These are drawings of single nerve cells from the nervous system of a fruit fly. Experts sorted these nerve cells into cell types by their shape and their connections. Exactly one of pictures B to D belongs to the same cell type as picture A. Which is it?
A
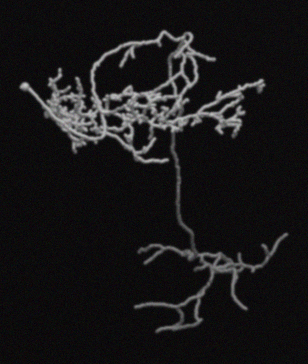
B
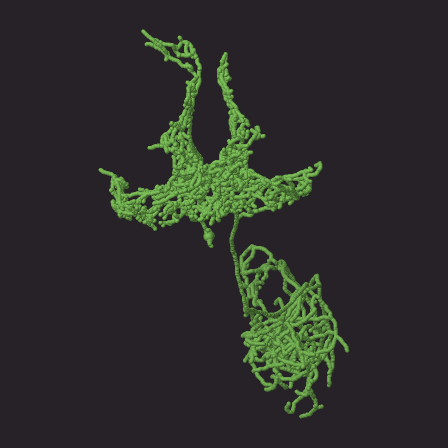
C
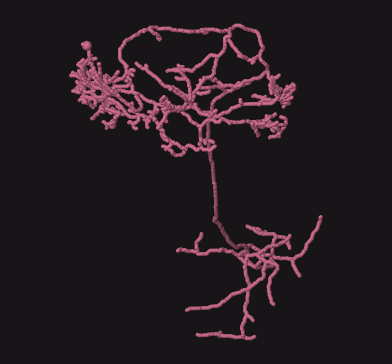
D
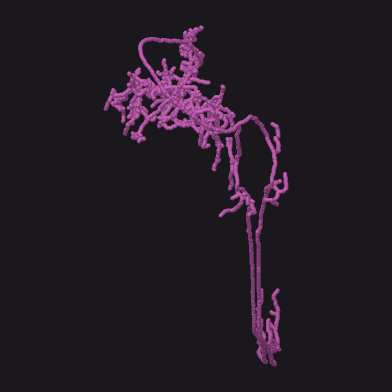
Picture C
